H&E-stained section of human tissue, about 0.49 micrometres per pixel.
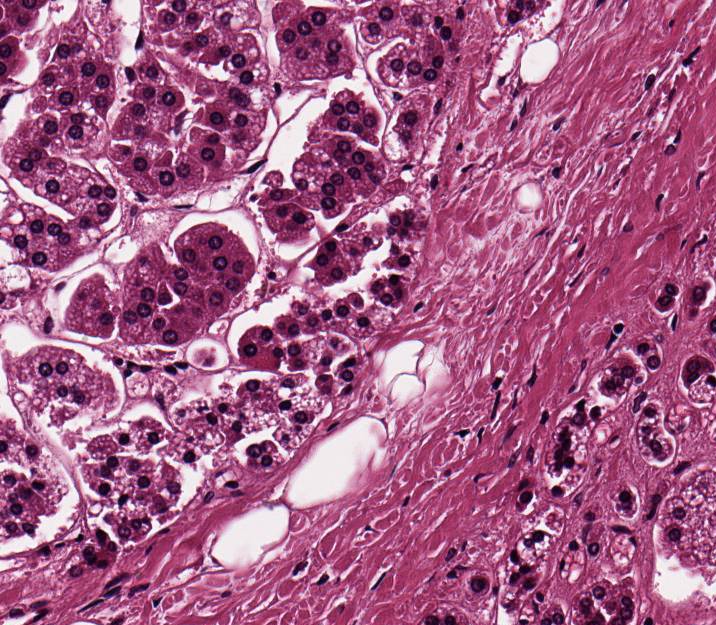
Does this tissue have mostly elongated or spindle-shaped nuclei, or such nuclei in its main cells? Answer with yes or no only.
No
